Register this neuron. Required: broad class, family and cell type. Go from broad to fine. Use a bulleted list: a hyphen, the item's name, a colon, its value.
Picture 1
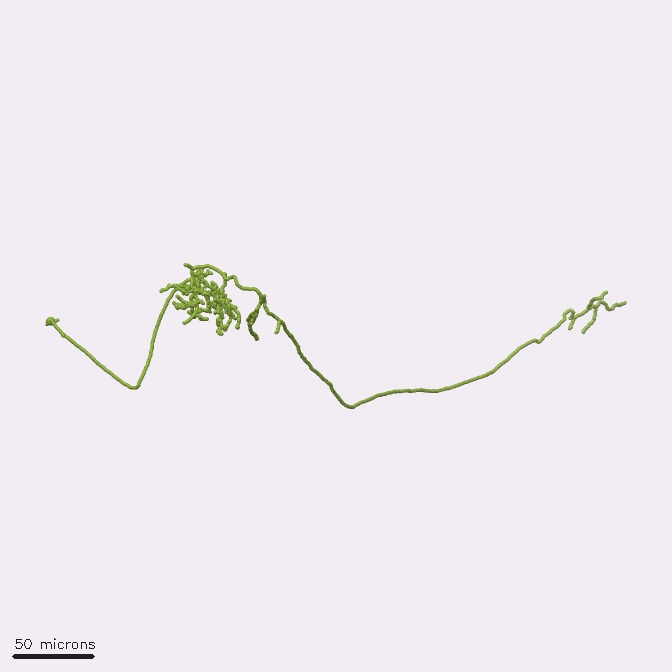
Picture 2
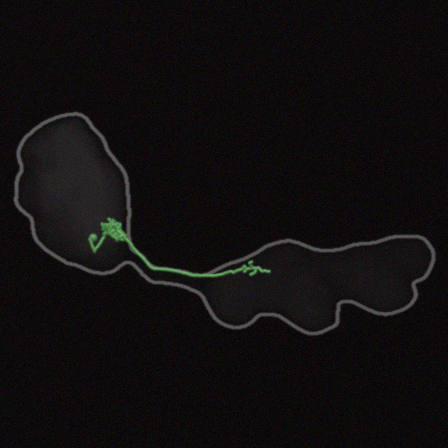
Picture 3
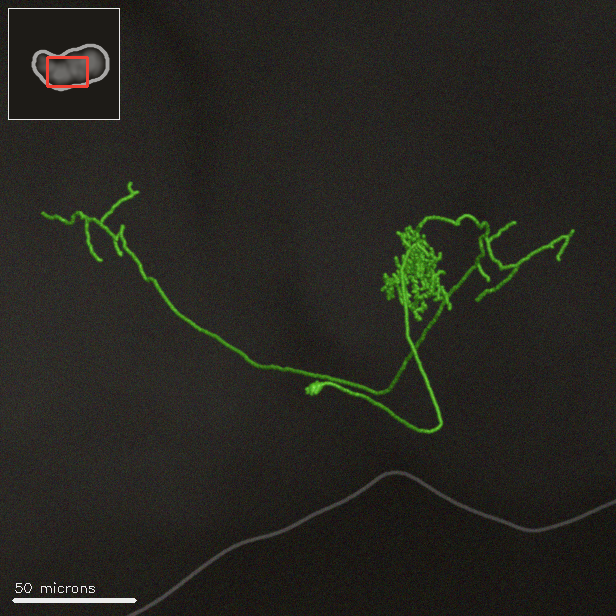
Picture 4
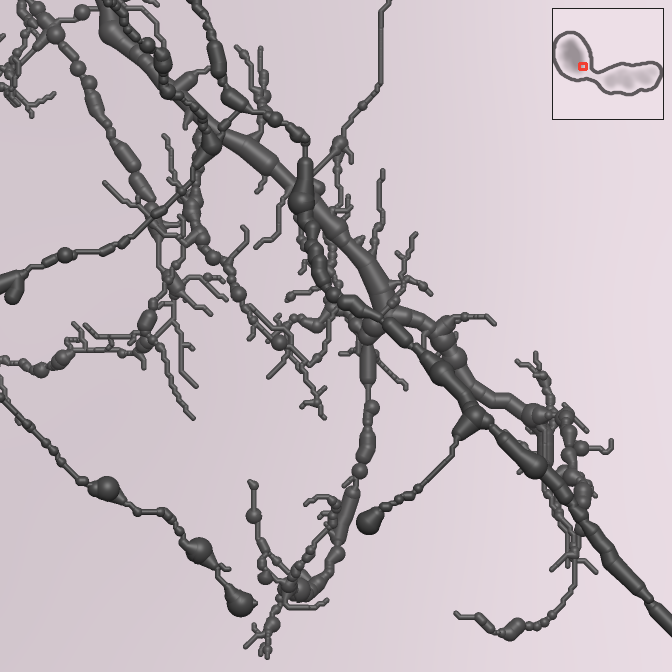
- broad class: descending neuron
- family: hemilineage LB6
- cell type: DNge085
